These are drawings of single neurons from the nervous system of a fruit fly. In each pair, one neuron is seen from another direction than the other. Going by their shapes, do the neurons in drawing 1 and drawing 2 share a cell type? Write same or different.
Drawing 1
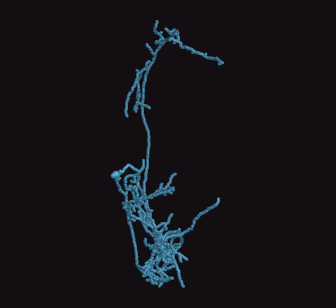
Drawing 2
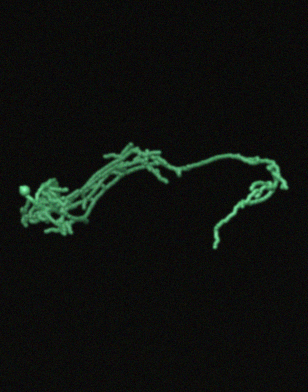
same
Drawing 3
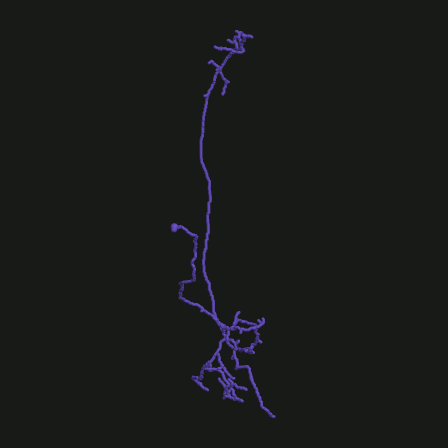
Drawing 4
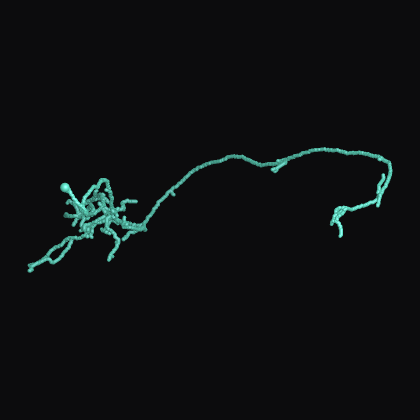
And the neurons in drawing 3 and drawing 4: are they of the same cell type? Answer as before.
same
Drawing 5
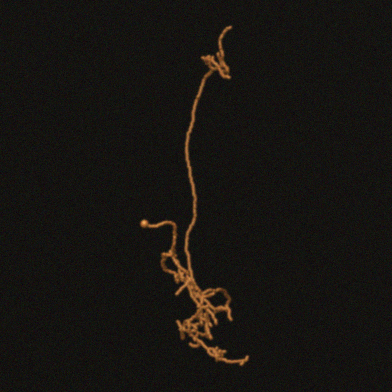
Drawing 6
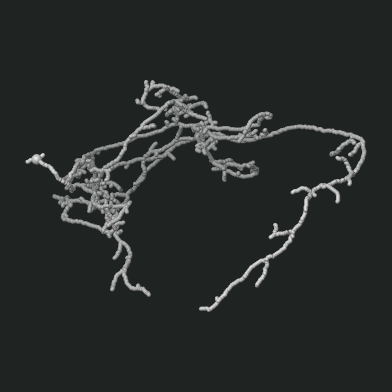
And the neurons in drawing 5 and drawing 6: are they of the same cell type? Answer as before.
different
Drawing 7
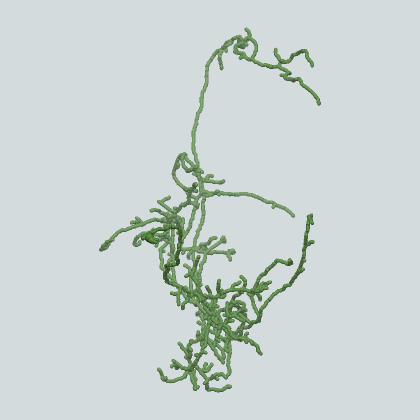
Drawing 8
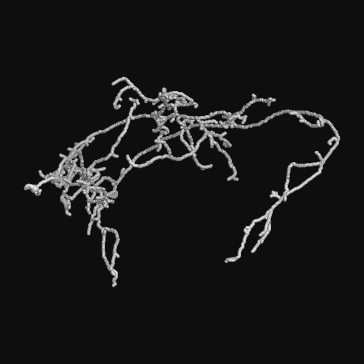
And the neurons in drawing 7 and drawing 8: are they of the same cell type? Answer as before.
same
